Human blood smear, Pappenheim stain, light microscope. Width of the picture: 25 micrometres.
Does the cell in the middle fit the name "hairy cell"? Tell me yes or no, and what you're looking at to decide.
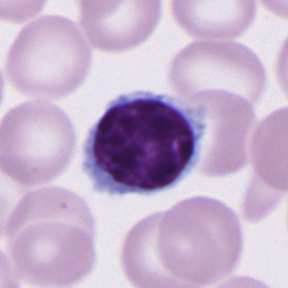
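Cytoplasm: only a thin rim, pale blue; nucleus fills almost the whole cell.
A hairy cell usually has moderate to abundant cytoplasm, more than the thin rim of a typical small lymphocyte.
Verdict: not a hairy cell; this is a typical lymphocyte. Chromatin dark purple, densely clumped.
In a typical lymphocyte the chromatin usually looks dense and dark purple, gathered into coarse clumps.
Nucleus round in outline, about 8 micrometres across. No granules in the cytoplasm.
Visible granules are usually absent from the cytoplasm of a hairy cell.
On this point, then, both names would fit. No vacuoles; outer edge of the cytoplasm finely ragged rather than smooth.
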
